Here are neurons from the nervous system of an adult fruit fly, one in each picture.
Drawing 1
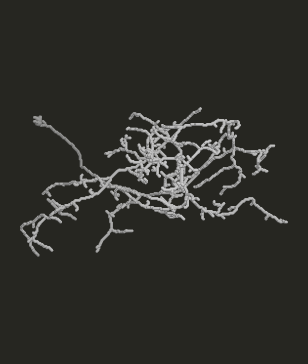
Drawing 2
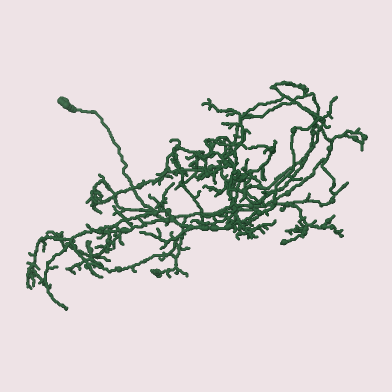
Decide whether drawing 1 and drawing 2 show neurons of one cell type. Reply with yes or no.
yes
